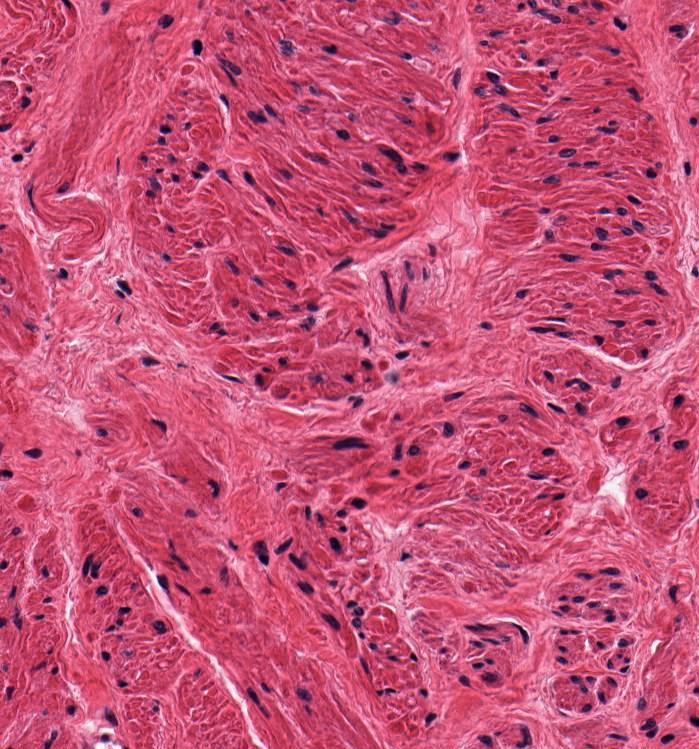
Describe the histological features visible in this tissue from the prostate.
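Interlacing bundles of smooth muscle, cut in several different planes, fill the entire field. In the lower left the muscle cells run diagonally from upper left towards lower right. In lengthwise section their nuclei are elongated and cigar-shaped, with blunt ends. The cytoplasm is uniformly deep pink and shows no cross-striations.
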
